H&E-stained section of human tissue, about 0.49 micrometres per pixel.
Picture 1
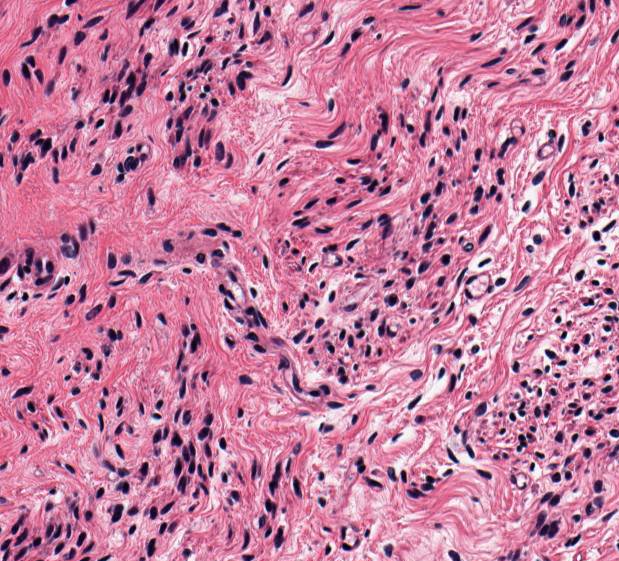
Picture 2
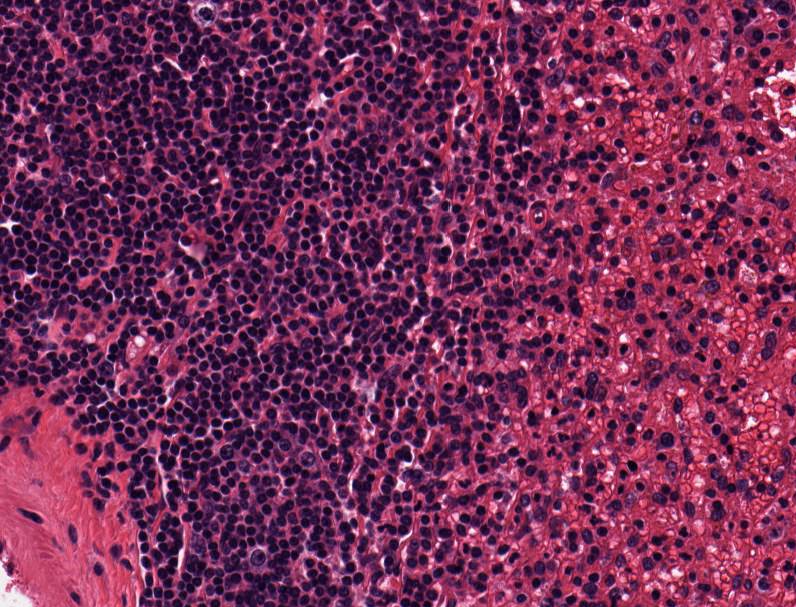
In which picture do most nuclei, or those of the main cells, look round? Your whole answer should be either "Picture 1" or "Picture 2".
Picture 2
